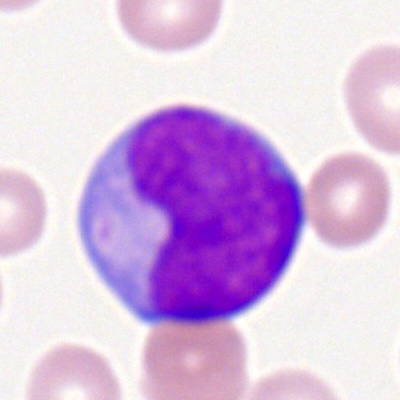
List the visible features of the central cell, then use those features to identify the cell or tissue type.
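The nucleus fills the right side of the cell, and its border facing the cytoplasm is indented. Its chromatin is dark purple and coarsely mottled. No projections arise from the cell surface. This is a myeloblast.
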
